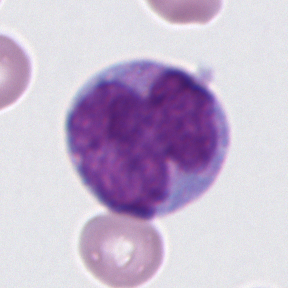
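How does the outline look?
Roughly round and smooth.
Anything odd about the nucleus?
Yes, a deep cleft runs into it from the lower right.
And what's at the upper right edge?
A small pale bleb sticking out from the cell, while the cytoplasm itself shows no vacuoles.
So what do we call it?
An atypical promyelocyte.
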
